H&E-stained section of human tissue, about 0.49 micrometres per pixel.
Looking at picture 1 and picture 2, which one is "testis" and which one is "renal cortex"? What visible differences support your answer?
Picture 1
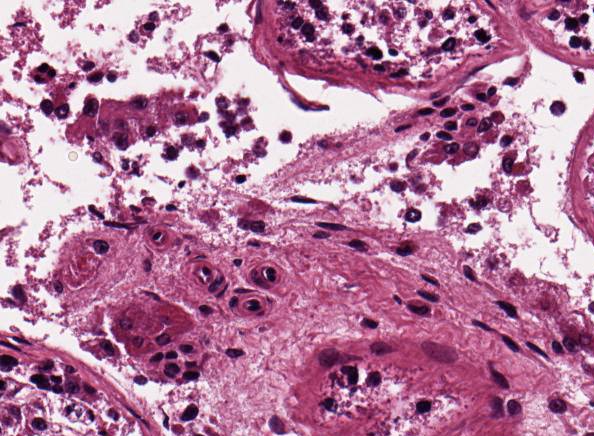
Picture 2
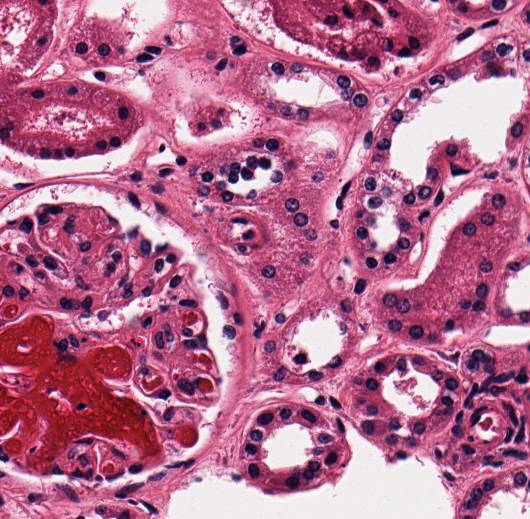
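Let's start with the names: the first picture is testis, the second is renal cortex. In the testis, rounded tubules sit only at the edges of the field, while the centre is pink fibrillary stroma with elongated spindle-shaped nuclei. At the left, look for clusters of large polygonal cells with abundant pink cytoplasm and round nuclei in that stroma. Now the renal cortex: a rounded glomerulus lies at the lower left, and tubules fill the rest, each lined by a single layer of cuboidal cells with round nuclei.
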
